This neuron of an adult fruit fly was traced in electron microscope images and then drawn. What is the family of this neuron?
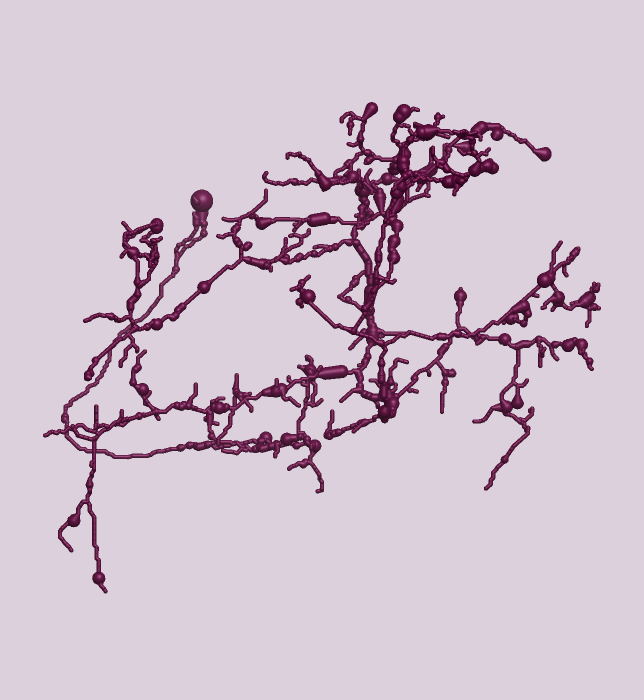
hemilineage 13B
